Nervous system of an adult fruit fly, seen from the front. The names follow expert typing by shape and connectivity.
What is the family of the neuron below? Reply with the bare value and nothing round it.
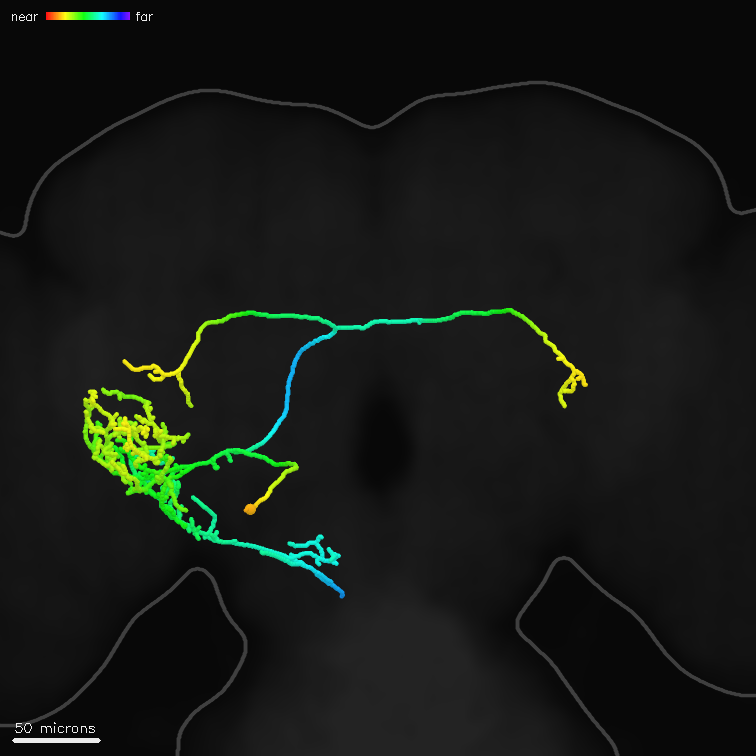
hemilineage LALv1_ventral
